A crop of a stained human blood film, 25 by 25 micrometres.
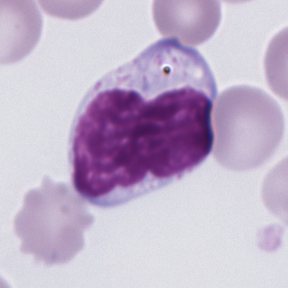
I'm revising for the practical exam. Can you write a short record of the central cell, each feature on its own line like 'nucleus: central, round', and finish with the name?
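Size: about 16 by 11 micrometres
Nucleus: fills about 70% of the cell's area
Chromatin: dark purple, coarsely clumped, with paler streaks between the clumps
Cytoplasm: mostly above the nucleus, only a thin rim below
Granules: a few fine pink-purple ones scattered in the cytoplasm above the nucleus
Border: smooth, without surface projections
Cell type: large granular lymphocyte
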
